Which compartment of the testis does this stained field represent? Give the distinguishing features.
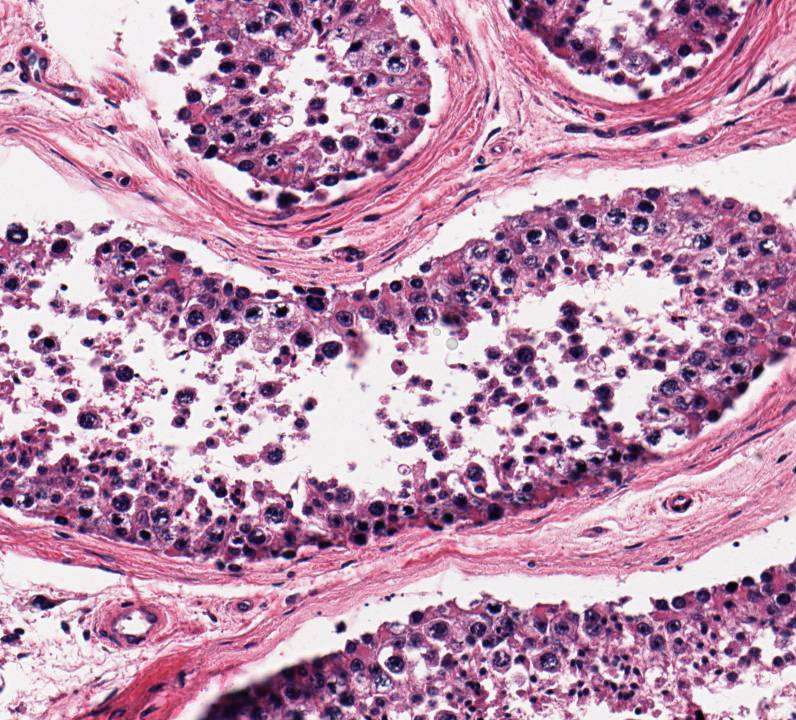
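This is seminiferous tubule: one long tubule crosses the middle, with parts of others at top and bottom. Now the lining: many layers of rounded cells, not a single layer.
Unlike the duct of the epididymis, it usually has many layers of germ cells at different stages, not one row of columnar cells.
Many have large round nuclei with dark, coarsely clumped chromatin and a rim of pale pink cytoplasm.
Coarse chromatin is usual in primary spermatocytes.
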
